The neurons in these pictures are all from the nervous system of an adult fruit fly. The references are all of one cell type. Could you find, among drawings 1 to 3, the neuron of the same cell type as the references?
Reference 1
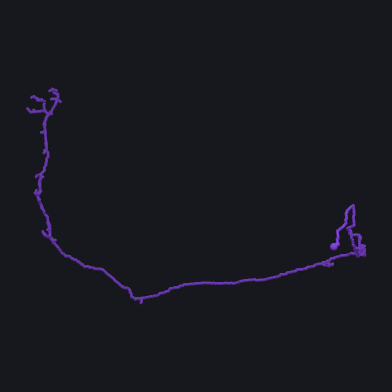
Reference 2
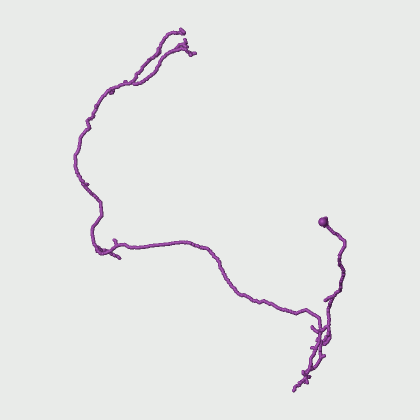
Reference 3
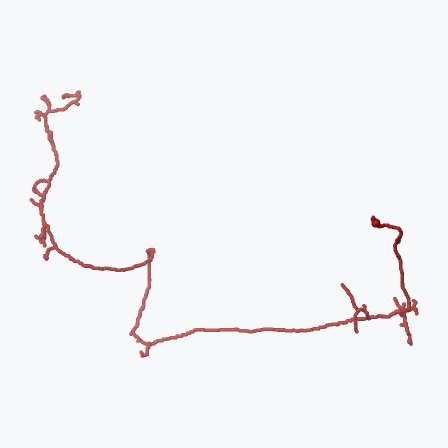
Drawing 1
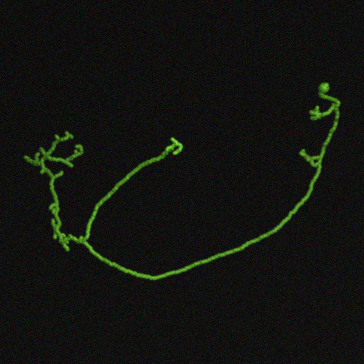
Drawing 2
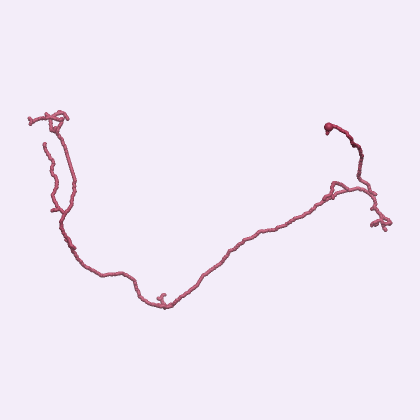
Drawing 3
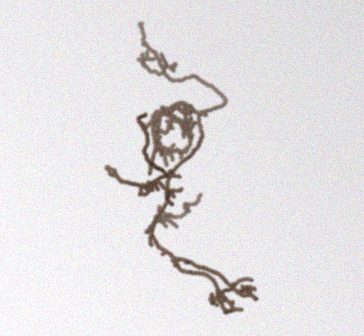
Drawing 2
